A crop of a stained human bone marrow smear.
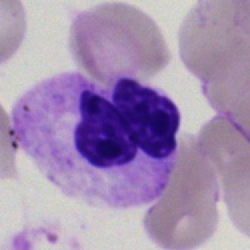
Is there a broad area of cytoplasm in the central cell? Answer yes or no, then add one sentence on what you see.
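Yes. The cytoplasm is abundant and pale lilac.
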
